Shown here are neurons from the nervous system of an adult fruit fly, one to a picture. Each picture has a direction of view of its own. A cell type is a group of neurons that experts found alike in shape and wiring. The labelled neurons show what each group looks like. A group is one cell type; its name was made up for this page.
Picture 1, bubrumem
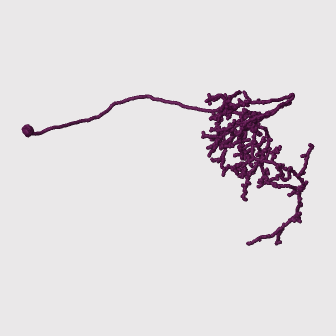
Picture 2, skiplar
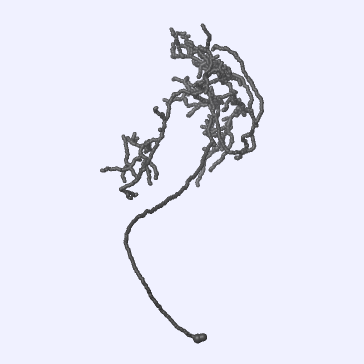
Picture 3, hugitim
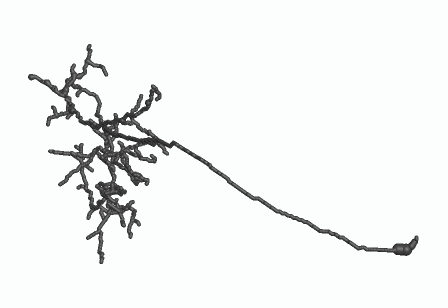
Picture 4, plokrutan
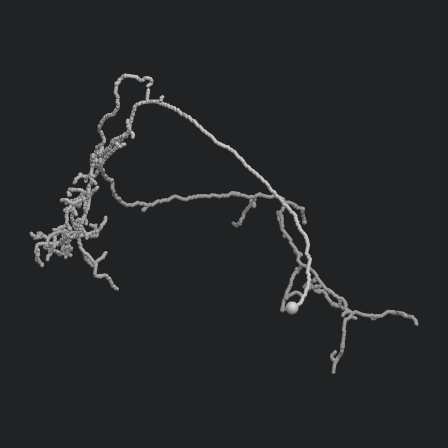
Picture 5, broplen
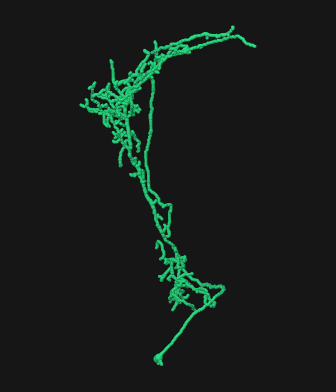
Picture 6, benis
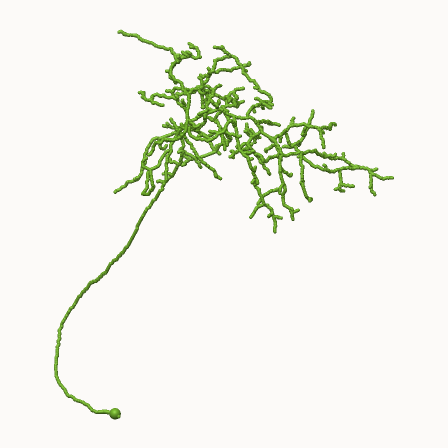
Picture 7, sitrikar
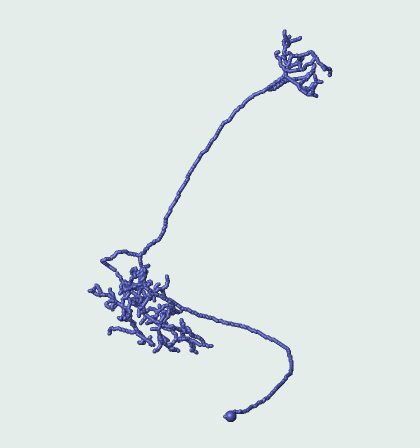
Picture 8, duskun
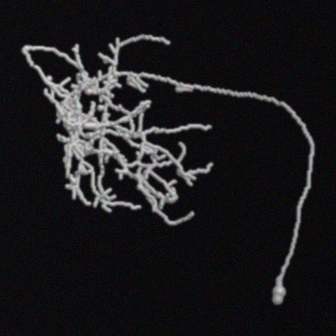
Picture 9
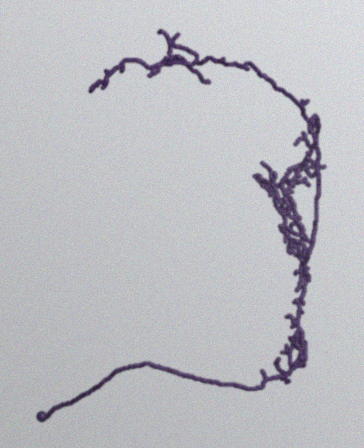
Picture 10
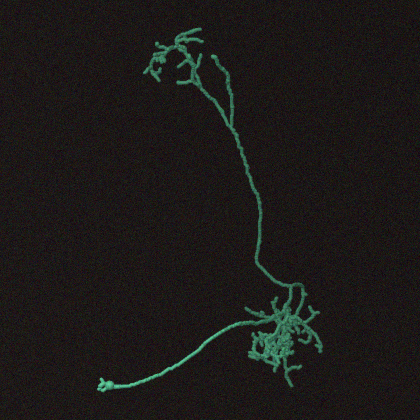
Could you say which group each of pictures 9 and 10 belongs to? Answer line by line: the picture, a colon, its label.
9: plokrutan
10: sitrikar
